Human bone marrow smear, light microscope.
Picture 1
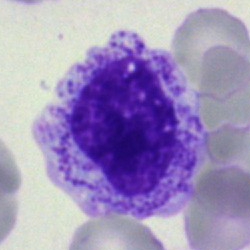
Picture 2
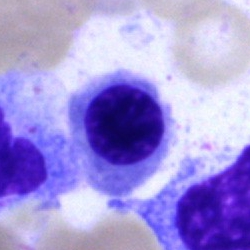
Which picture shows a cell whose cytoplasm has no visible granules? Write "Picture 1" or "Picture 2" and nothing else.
Picture 2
